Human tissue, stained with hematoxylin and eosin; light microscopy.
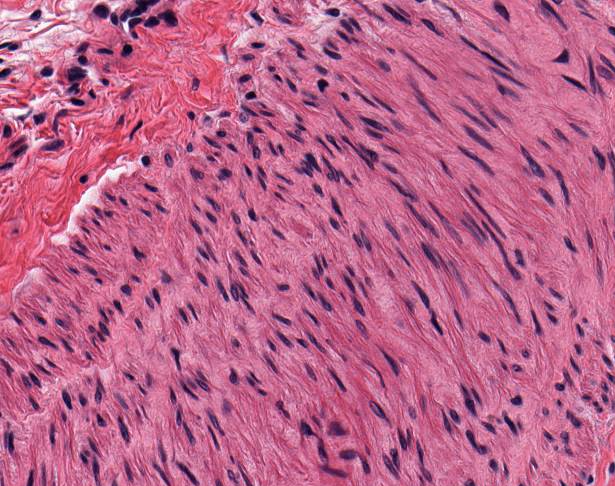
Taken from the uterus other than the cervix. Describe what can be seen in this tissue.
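Spindle cells occupy nearly the entire field; dense collagen appears only in the upper left corner. They run in long sweeping fascicles, their nuclei roughly parallel. Each nucleus is elongated and slender with tapered ends. The cytoplasm is pink and fibrillary, and cell borders cannot be made out.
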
